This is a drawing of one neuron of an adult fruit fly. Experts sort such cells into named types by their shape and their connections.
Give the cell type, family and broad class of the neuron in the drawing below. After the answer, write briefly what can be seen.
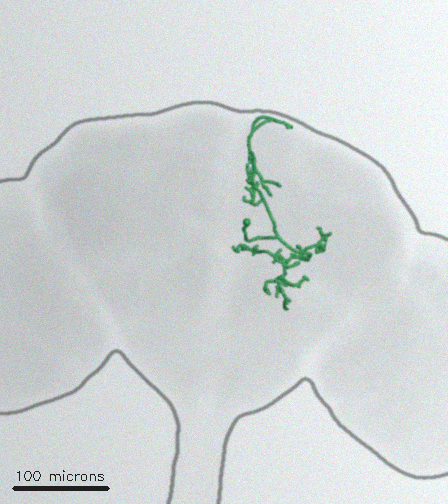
It is of cell type SMP323. The family is hemilineage DM3_dorso_lateral. It is a central-brain intrinsic neuron. It is in the brain and does not reach the nerve cord. The cell body is in the middle of the picture. From top to bottom in the picture it spans about 200 microns.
